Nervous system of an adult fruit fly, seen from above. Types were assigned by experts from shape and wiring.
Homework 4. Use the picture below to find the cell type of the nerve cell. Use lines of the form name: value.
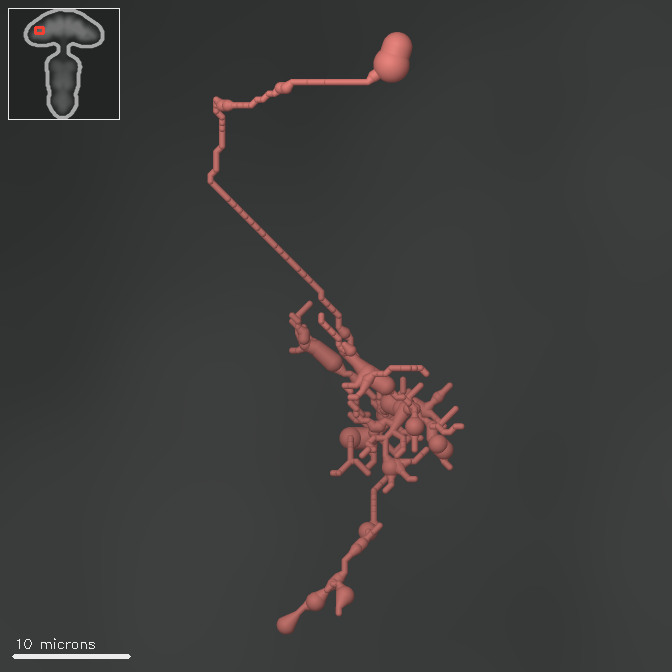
cell type: Dm2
